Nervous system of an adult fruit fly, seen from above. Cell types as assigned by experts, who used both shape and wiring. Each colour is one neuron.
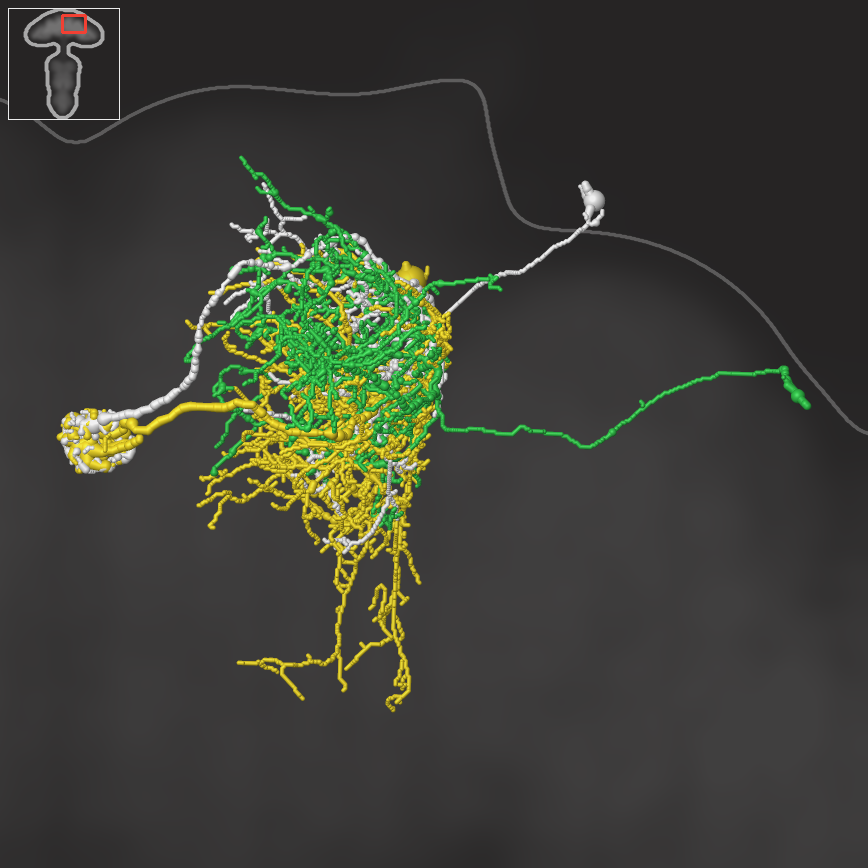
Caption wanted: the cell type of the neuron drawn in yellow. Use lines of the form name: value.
cell type: LNO2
